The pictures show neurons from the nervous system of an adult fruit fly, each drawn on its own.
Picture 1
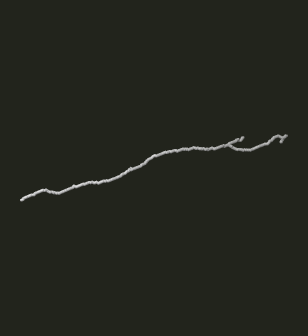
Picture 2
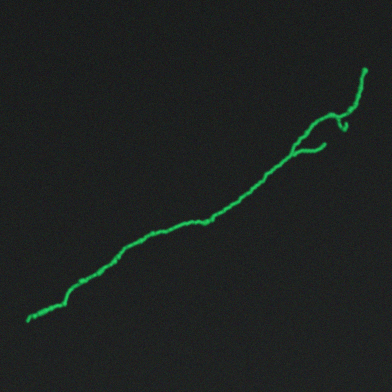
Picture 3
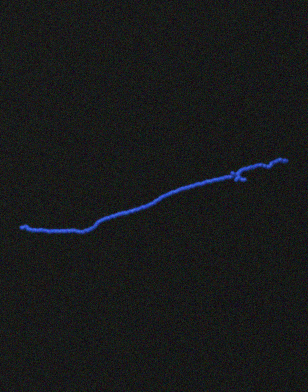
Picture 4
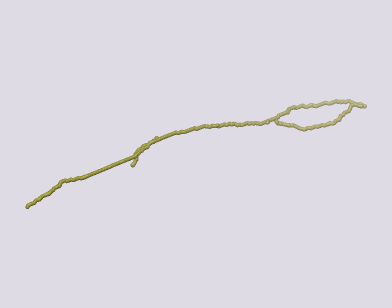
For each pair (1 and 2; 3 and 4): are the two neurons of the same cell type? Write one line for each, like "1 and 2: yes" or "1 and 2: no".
1 and 2: yes
3 and 4: no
